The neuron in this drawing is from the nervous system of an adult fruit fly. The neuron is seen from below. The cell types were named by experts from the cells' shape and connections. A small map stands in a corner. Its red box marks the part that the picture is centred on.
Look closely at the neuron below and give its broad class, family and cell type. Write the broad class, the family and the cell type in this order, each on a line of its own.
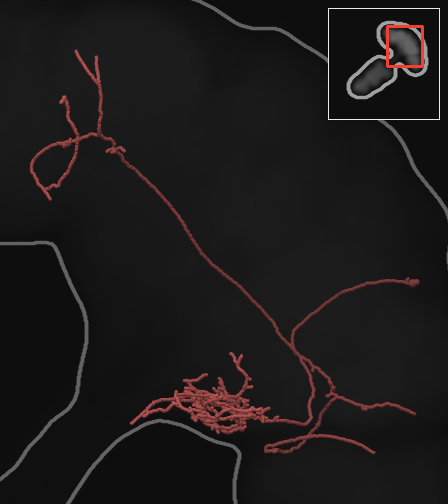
visual centrifugal neuron
hemilineage VLPa2
PVLP046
